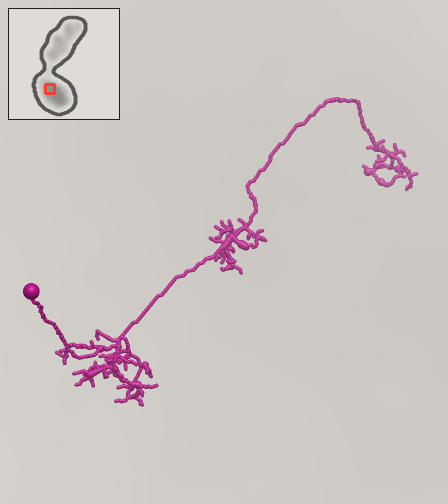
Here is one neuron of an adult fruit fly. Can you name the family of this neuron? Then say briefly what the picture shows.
Its family is Tm. Its broad class is optic-lobe intrinsic neuron. The cell body can be seen on the left of the picture. The picture shows dozens of branch ends.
